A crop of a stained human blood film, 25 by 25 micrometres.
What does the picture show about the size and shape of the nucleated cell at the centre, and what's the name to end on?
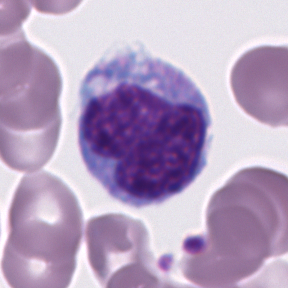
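Measuring first, the cell is about 13 micrometres across and its nucleus about 10 micrometres, the nucleus filling about 60% of the cell's area. That nucleus is folded, a cleft splitting it into overlapping lobes, and its chromatin is mottled, darker clumps among paler strands. In the cytoplasm I see fine pinkish-purple granules, and small clear spaces at the upper left of the nucleus. This is a monocyte.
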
